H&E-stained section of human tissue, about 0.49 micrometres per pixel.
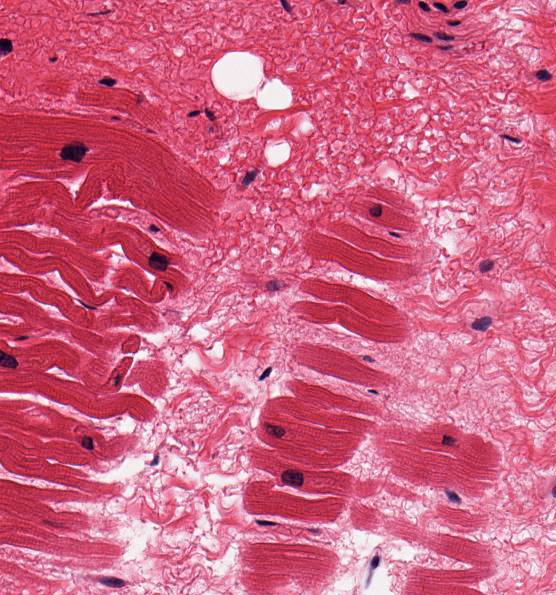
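Atrial appendage of the heart. Left: muscle fibres run roughly horizontally in a wavy course. Centre: fibres form a vertical column of short stacked segments separated by narrow pale gaps. Top centre: a small cluster of three round clear vacuoles. No epithelial lining is present.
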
